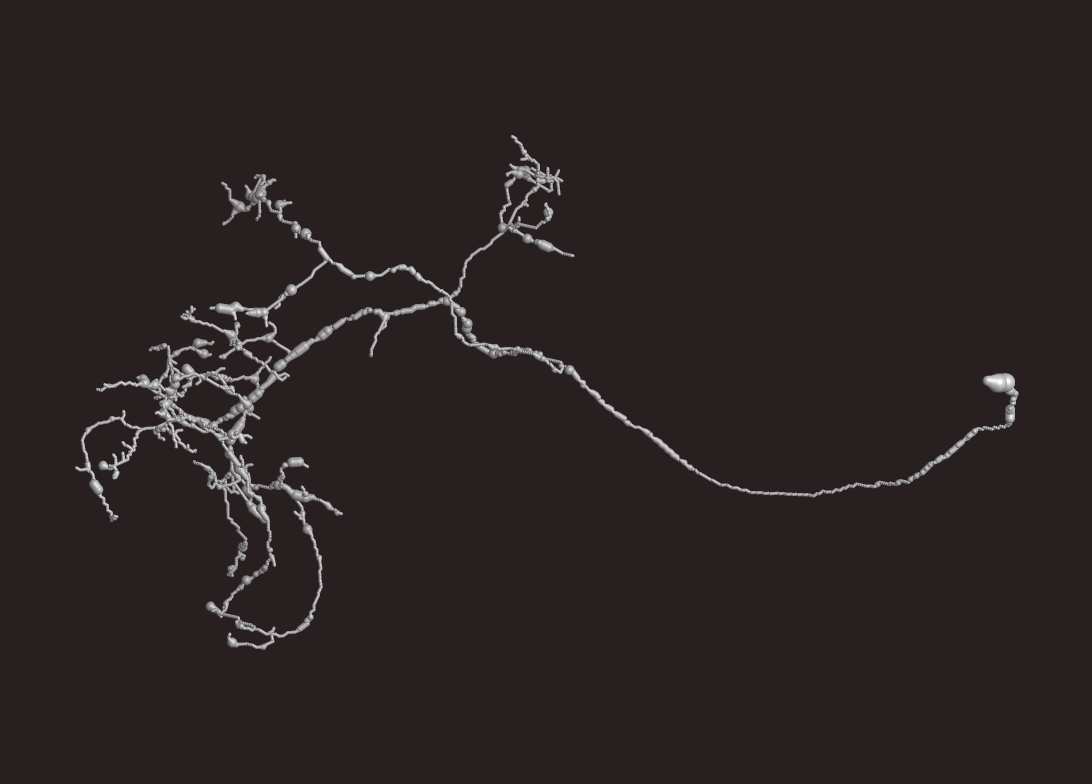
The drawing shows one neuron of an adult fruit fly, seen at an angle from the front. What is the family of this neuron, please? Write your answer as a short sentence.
The family is hemilineage LHl2_dorsal.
